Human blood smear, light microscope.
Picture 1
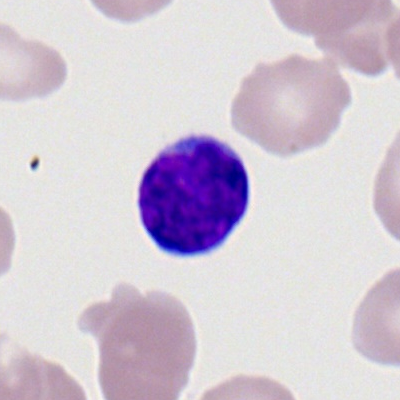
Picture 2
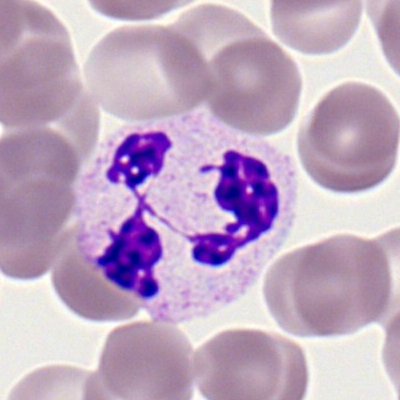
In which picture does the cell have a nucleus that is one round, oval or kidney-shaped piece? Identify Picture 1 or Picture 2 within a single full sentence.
What is one compact round, oval or kidney-shaped mass is the nucleus of the cell in Picture 1.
